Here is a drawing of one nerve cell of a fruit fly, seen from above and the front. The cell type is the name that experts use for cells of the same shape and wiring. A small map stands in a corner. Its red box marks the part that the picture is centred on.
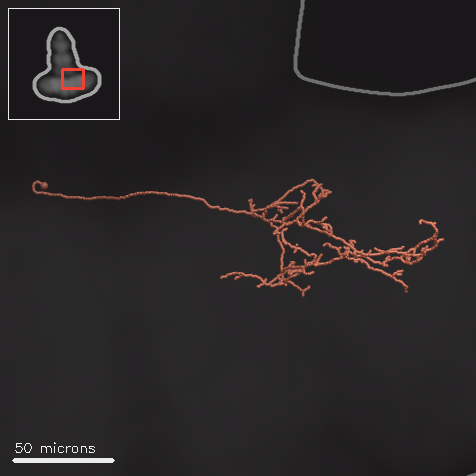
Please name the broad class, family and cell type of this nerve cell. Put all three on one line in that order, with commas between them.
central-brain intrinsic neuron, hemilineage DM6_posterior, CB2059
